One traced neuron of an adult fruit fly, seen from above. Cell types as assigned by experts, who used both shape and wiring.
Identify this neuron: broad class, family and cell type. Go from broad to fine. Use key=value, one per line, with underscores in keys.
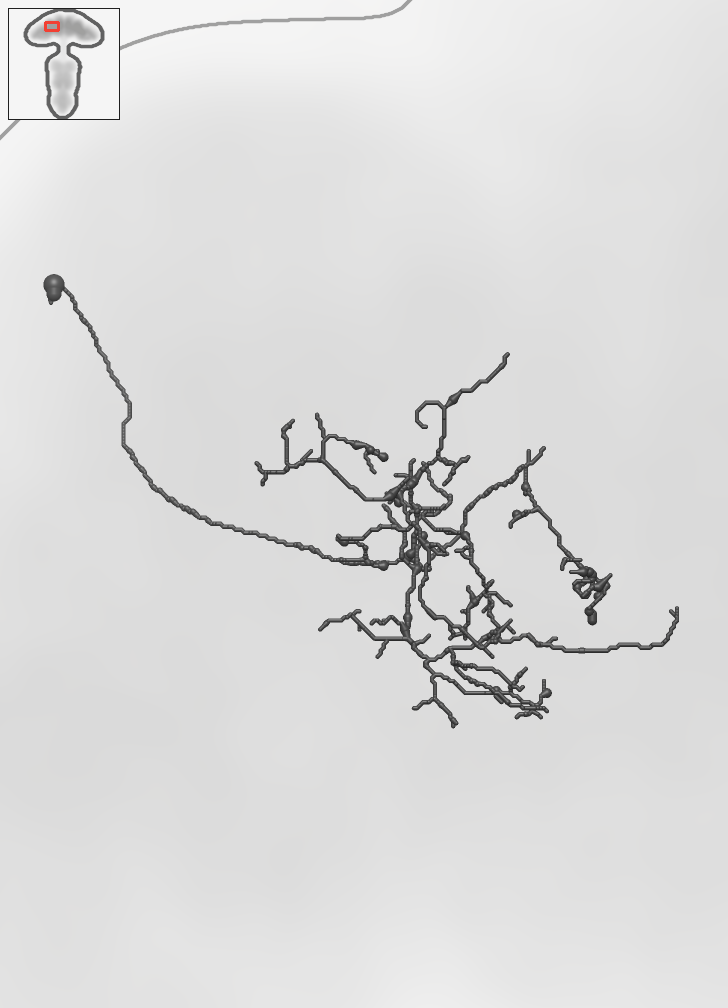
broad_class=central-brain intrinsic neuron
family=hemilineage SLPal3_and_SLPal4_dorsal
cell_type=CB2992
